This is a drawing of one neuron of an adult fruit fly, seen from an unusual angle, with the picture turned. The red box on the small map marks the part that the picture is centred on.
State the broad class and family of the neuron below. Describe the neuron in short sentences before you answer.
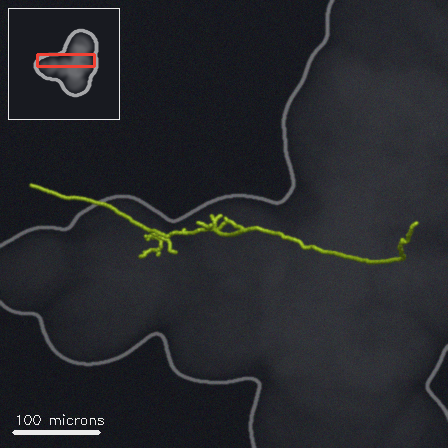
The drawing shows no cell body. From left to right in the picture it spans about 450 microns. This is a sensory neuron ascending to the brain. Its family is called class mechanosensory proprioceptive.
